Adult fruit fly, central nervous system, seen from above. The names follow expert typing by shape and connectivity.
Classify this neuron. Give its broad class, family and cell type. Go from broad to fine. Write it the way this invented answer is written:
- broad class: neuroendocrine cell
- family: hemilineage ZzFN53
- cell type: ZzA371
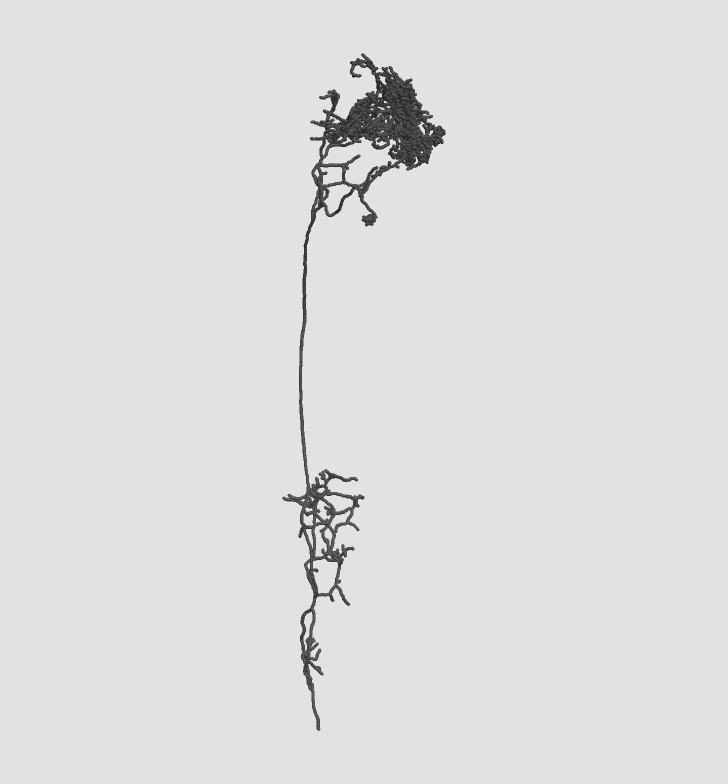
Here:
- broad class: descending neuron
- family: DNpe
- cell type: DNpe025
